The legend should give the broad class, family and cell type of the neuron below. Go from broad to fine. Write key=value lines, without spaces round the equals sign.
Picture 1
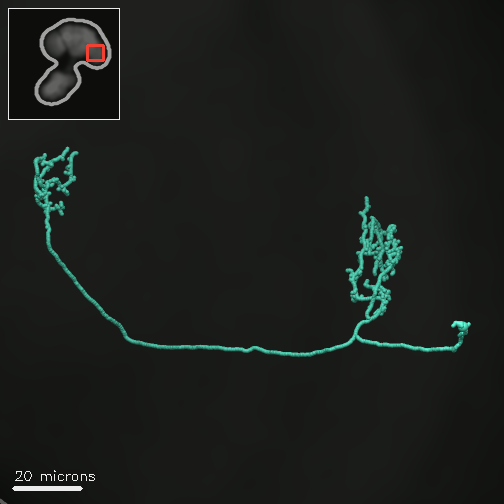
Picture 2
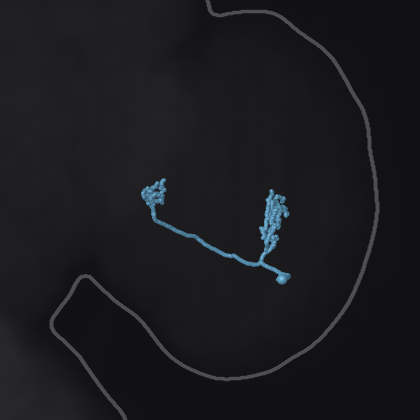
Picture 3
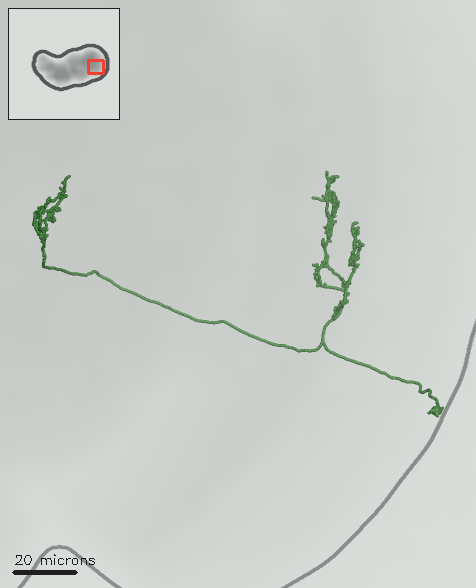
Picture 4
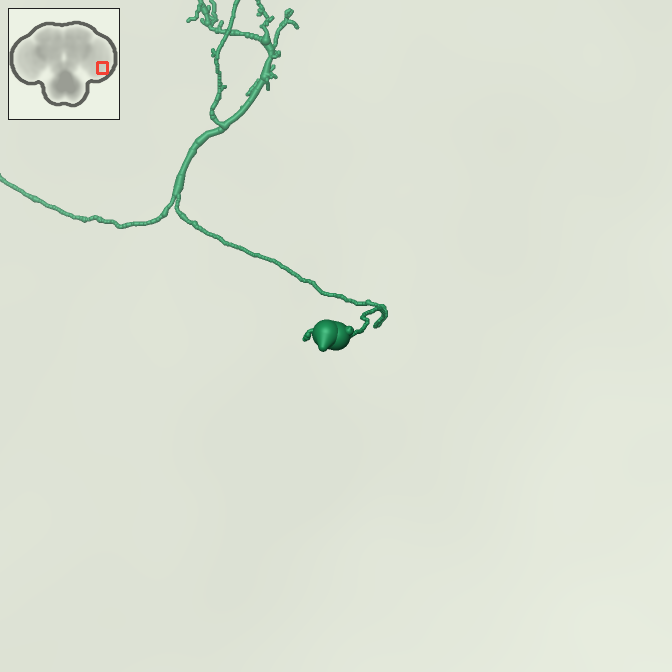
broad_class=optic-lobe intrinsic neuron
family=Tm
cell_type=Tm33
